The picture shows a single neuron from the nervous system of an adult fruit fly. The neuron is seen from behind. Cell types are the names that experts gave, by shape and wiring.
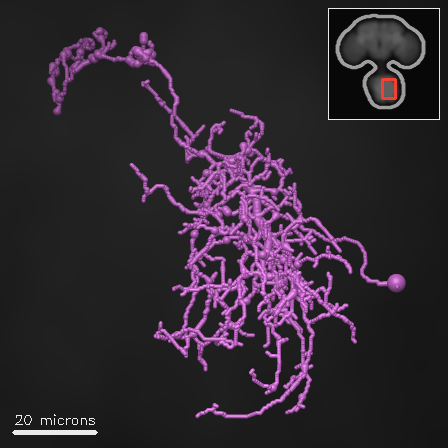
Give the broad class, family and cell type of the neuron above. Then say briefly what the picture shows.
Its broad class is nerve-cord intrinsic neuron. The family is hemilineage 07B. Its cell type is IN07B061. From top to bottom in the picture it spans about 95 microns. The picture shows dozens of branch ends.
